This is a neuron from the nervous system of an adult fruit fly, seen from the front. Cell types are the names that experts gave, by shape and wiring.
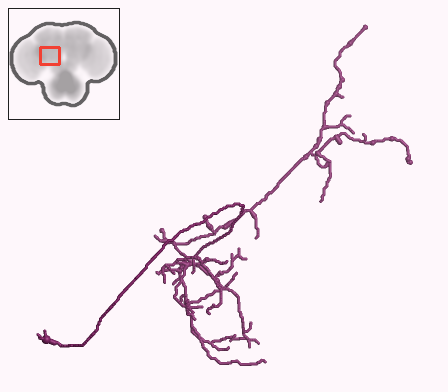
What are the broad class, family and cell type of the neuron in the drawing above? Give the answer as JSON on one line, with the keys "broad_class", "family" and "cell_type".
{"broad_class": "central-brain intrinsic neuron", "family": "hemilineage WEDa2", "cell_type": "WED033"}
